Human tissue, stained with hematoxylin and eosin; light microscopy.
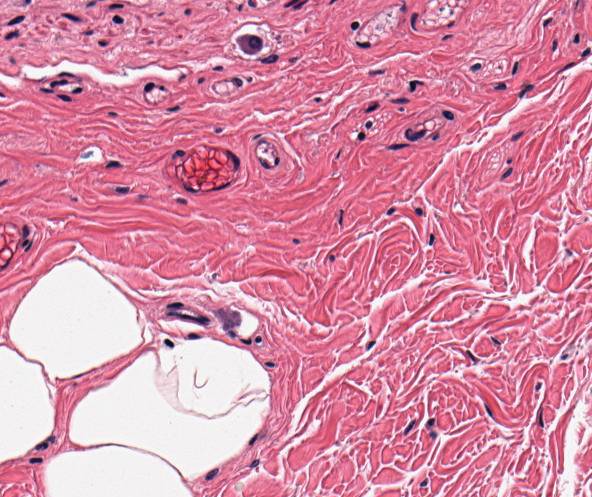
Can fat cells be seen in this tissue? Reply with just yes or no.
Yes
